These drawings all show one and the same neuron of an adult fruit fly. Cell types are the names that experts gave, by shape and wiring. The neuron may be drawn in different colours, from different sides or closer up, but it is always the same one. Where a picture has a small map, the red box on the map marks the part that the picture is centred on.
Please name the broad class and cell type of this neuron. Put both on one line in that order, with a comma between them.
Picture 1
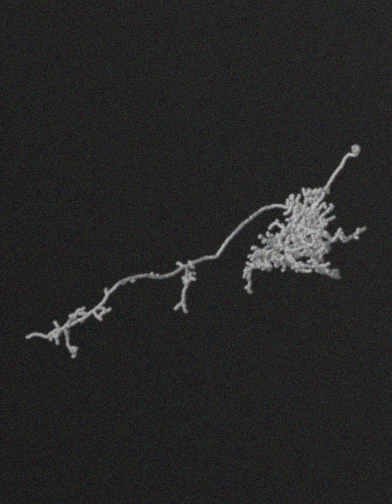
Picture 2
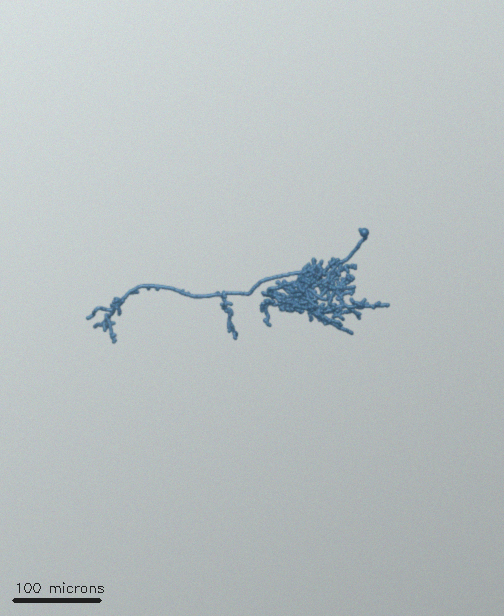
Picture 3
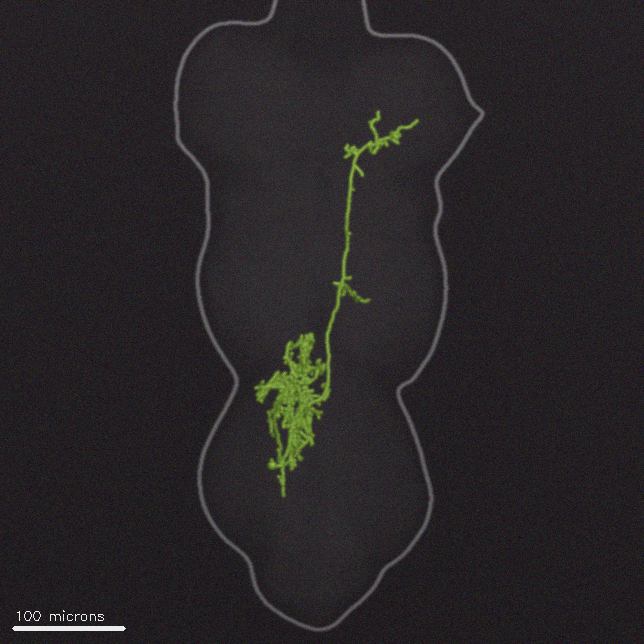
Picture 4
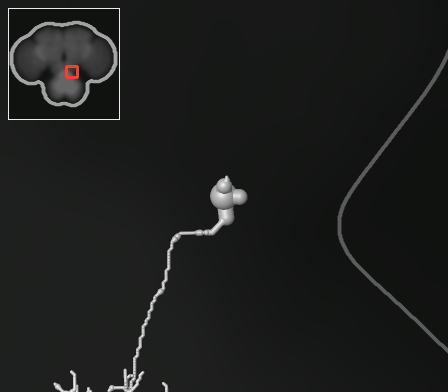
nerve-cord intrinsic neuron, INXXX153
